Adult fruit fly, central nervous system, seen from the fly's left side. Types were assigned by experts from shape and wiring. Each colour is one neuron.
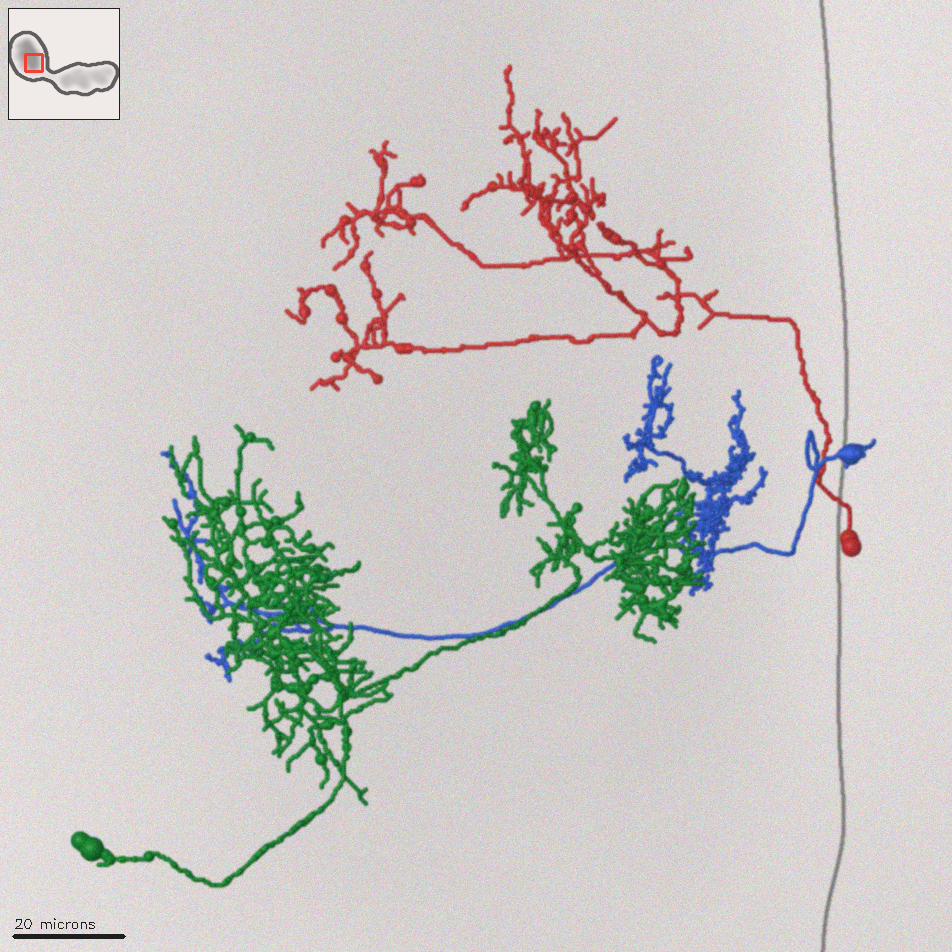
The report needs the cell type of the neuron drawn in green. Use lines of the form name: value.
cell type: TmY16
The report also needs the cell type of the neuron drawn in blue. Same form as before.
cell type: Y13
